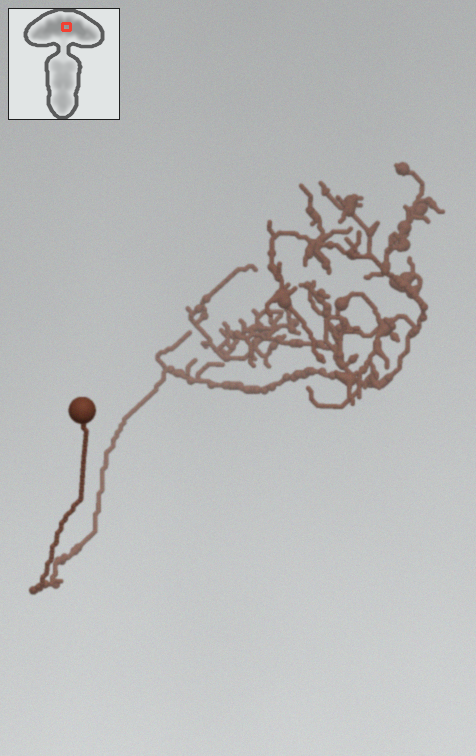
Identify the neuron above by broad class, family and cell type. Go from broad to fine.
central-brain intrinsic neuron; class CX; vDeltaG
